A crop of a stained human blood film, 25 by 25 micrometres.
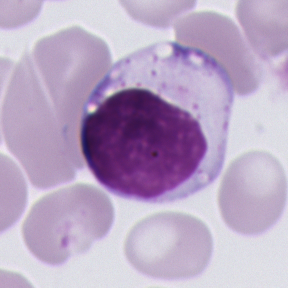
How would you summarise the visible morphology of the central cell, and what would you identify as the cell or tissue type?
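Let's start with the nucleus: it is round to oval, with no indentation and no lobes. Notice that it sits off-centre, toward the lower left of the cell, and measures about 11 by 9 micrometres. Its chromatin is dark purple and condensed, with faint mottling. On the upper right side of the nucleus, the cytoplasm forms a broad crescent. So what you have here is a large granular lymphocyte.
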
